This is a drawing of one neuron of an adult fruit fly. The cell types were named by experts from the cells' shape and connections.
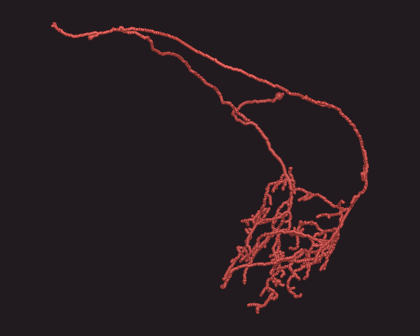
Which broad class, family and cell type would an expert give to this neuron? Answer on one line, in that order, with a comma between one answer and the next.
central-brain intrinsic neuron, hemilineage DM2_central, CB4127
